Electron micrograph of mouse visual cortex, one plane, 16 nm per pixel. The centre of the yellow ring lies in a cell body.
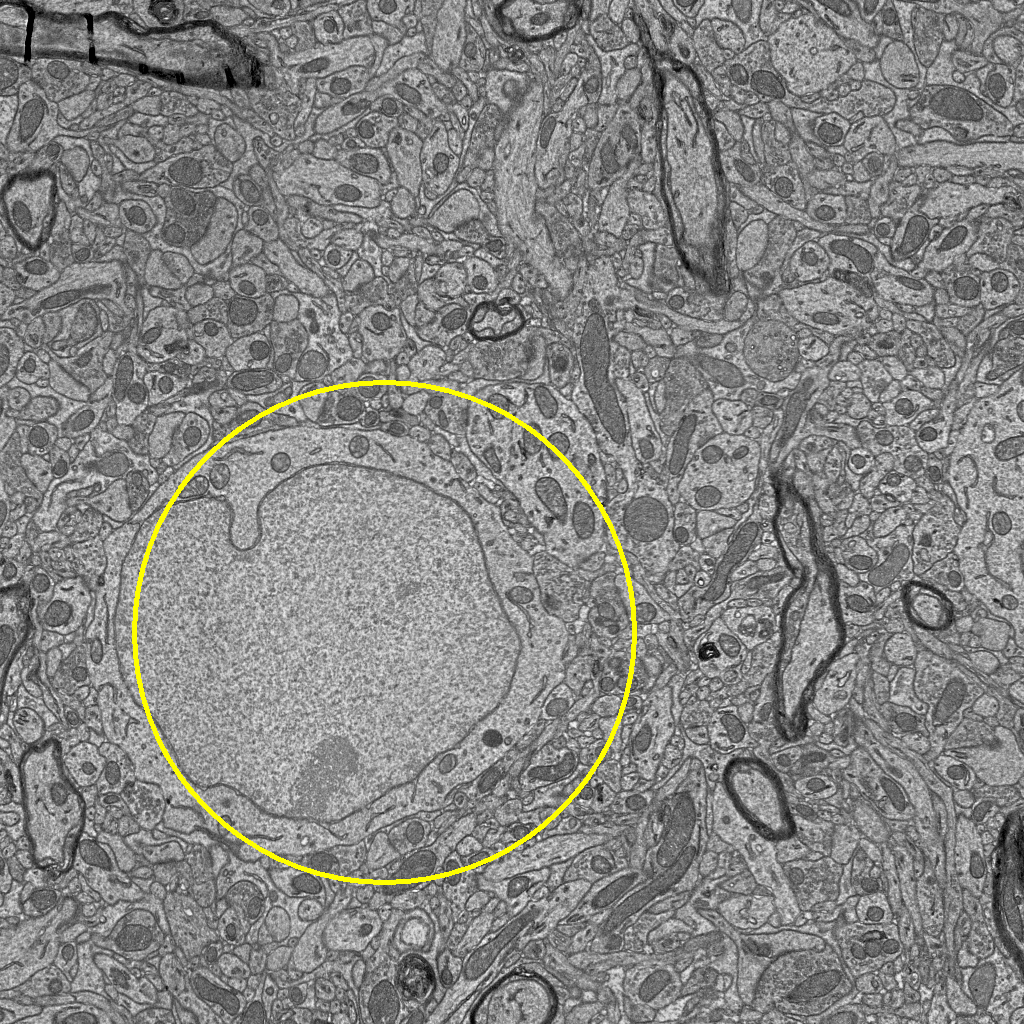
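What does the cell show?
A large, roughly round nucleus, whole in view, and just a few scattered mitochondria.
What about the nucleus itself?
One deep, narrow envelope infolding, upper left; pale, finely dispersed chromatin without dense clumps at the envelope.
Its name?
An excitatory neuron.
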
